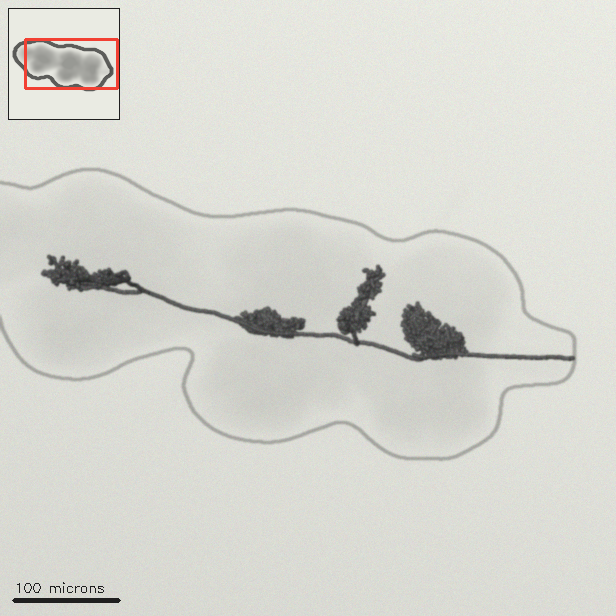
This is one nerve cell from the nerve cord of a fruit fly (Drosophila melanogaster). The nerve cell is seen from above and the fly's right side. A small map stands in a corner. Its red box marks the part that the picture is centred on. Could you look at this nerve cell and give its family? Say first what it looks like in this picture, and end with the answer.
From left to right in the picture it spans about 500 microns. In this view it is more than twice as wide as it is tall. Its broad class is ascending neuron. The family is AN13B.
